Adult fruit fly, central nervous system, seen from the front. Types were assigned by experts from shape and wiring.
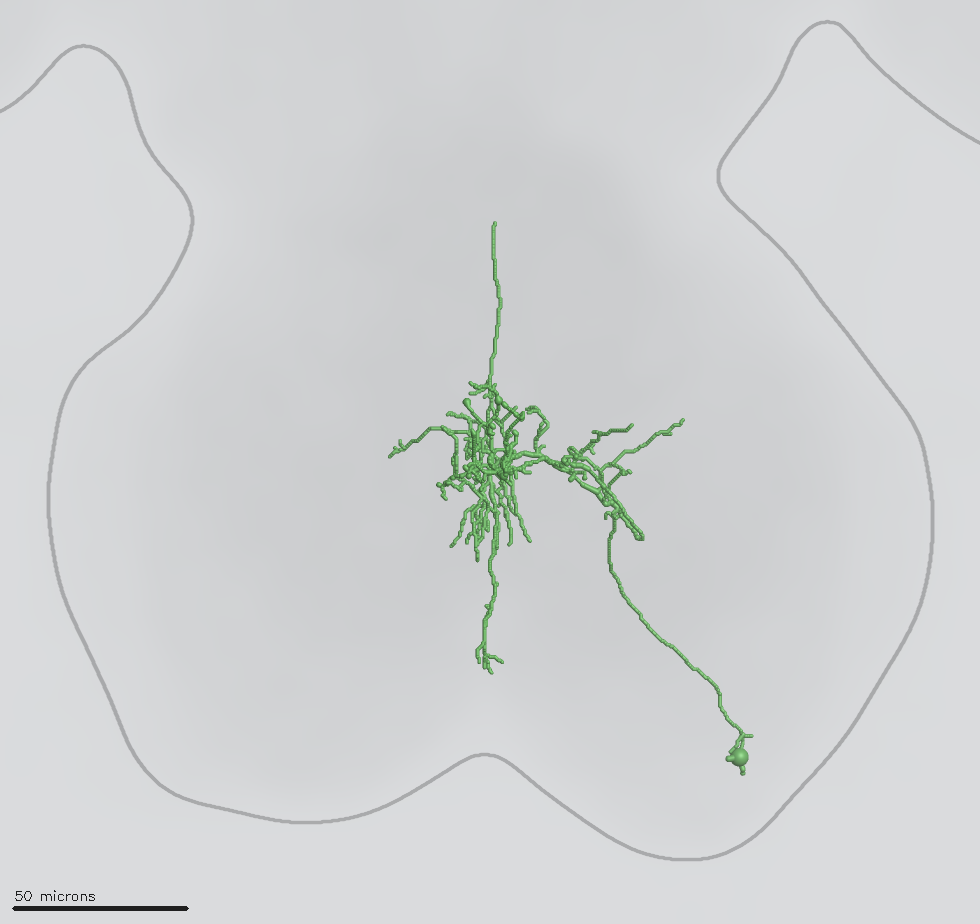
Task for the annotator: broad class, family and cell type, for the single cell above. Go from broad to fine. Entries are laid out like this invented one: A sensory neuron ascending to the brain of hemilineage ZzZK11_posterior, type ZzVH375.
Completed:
A nerve-cord intrinsic neuron of hemilineage 21A, type IN21A034.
